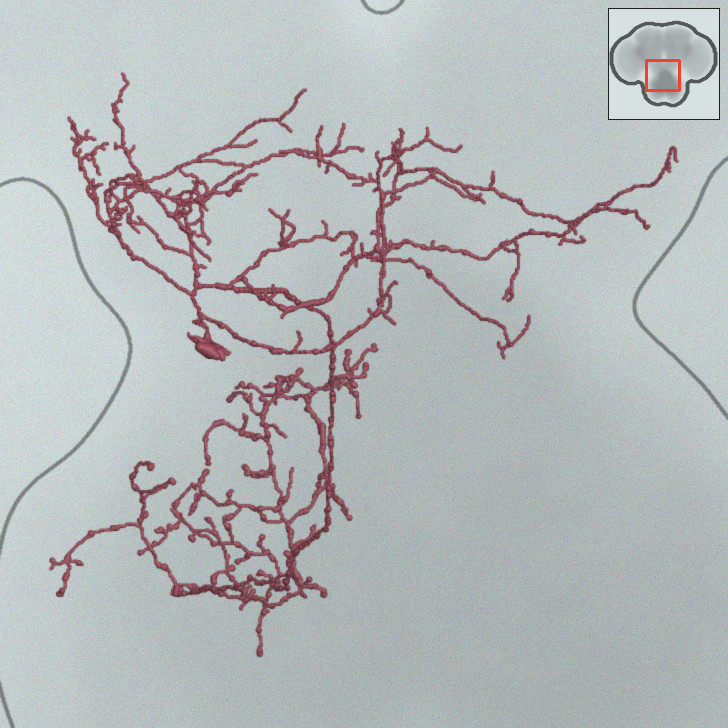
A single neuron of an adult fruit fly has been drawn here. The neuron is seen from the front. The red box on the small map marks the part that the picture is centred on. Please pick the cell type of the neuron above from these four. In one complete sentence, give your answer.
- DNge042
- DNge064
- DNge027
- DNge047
For this neuron, the cell type is DNge064.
